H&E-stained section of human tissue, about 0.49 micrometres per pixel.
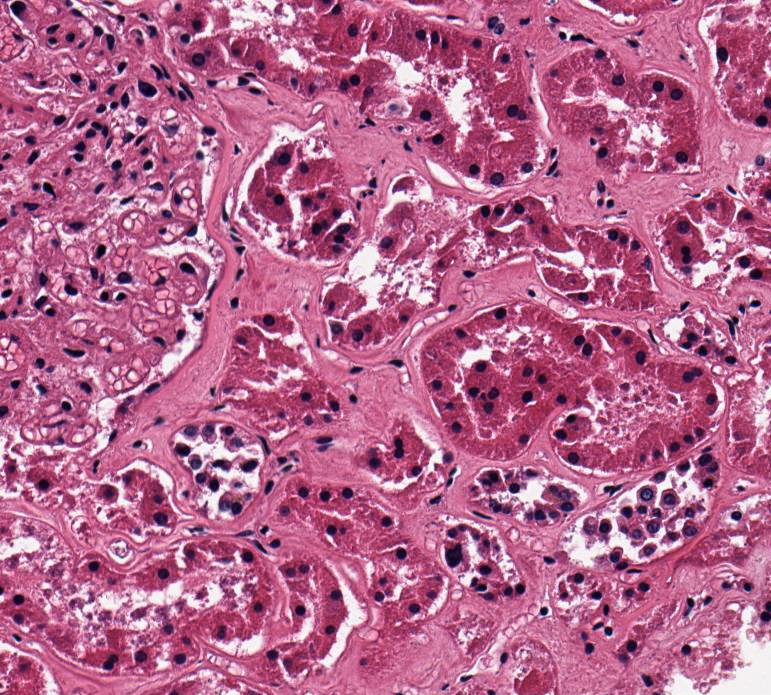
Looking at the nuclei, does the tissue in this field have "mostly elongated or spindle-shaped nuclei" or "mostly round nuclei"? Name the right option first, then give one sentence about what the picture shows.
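Mostly round nuclei. The nuclei of the main cells are round, dark and fairly uniform, one to a cell.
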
